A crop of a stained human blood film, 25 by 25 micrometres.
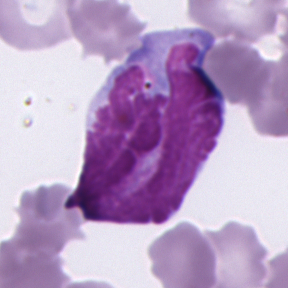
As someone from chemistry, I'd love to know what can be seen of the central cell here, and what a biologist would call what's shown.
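The outline is angular, with fairly straight edges and sharp corners. The nucleus, folded into several overlapping lobes separated by grooves, fills about 80% of the cell's area. A scant pale blue rim of cytoplasm is widest at the top of the cell, and near the top a single tiny dark dot lies in it. This is a myeloblast.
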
